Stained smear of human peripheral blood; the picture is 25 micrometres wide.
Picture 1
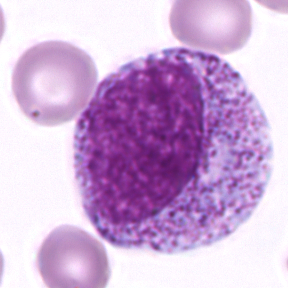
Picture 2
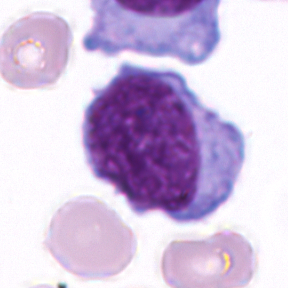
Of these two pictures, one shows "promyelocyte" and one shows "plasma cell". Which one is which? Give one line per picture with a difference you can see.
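Picture 1 shows a promyelocyte: Numerous dark purple granules are scattered throughout the cytoplasm.
Picture 2 shows a plasma cell: No granules can be seen in the cytoplasm.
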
